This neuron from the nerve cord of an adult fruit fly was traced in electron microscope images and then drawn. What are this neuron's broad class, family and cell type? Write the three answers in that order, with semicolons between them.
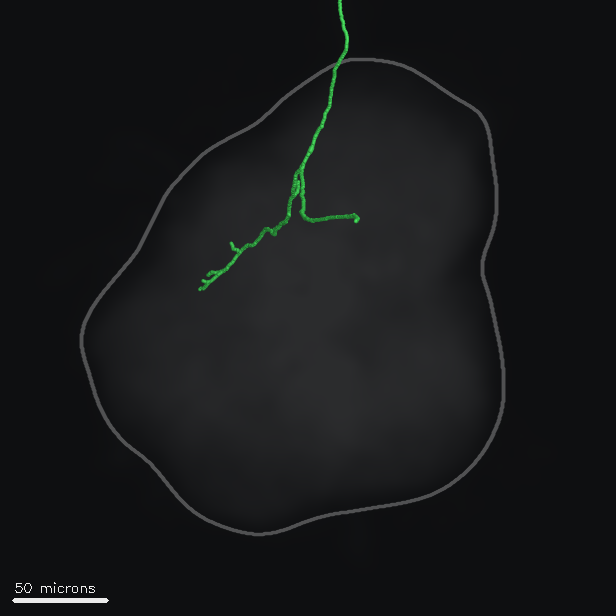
sensory neuron entering the nerve cord; class mechanosensory proprioceptive; SNpp11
